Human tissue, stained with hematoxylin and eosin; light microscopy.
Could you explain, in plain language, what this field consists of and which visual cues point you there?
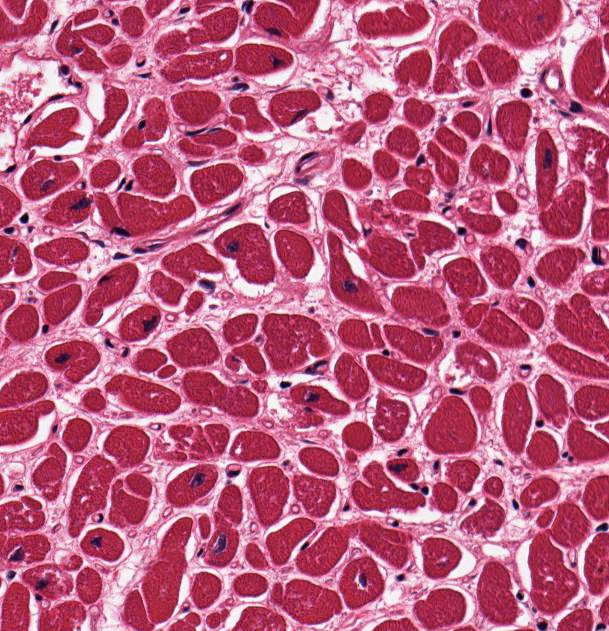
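It's myocardium, with muscle fibres cut in cross section filling the whole field. Any nucleus you spot sits centrally, and no fibre profile shows more than one.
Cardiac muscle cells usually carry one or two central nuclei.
The cytoplasm takes a deep, even red with eosin.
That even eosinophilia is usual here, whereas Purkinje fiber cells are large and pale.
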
